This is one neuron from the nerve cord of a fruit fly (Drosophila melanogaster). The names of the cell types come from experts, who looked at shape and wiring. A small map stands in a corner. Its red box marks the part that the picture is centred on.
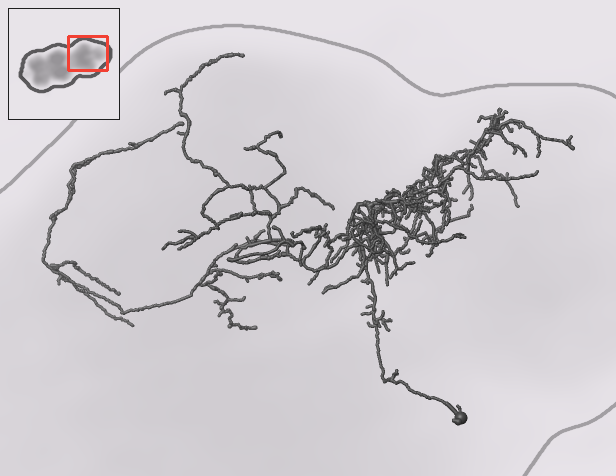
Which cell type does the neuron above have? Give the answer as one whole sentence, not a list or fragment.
The cell type for the neuron is IN01A044.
